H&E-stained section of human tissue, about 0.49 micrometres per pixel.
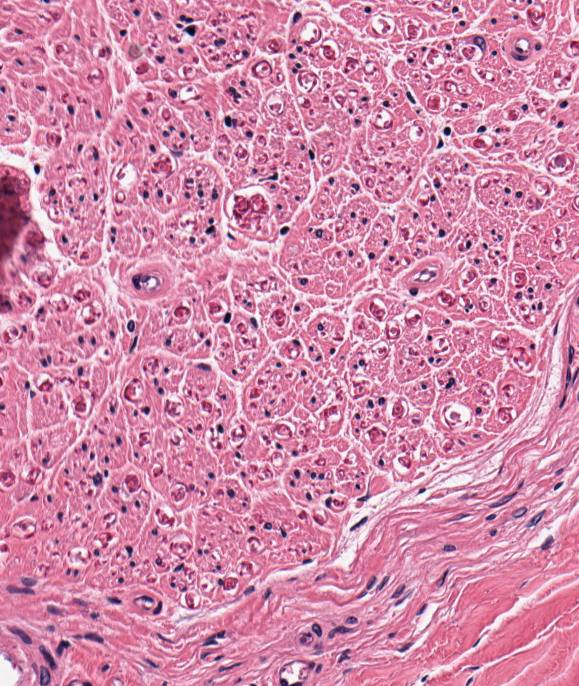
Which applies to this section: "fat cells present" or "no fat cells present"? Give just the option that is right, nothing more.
No fat cells present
